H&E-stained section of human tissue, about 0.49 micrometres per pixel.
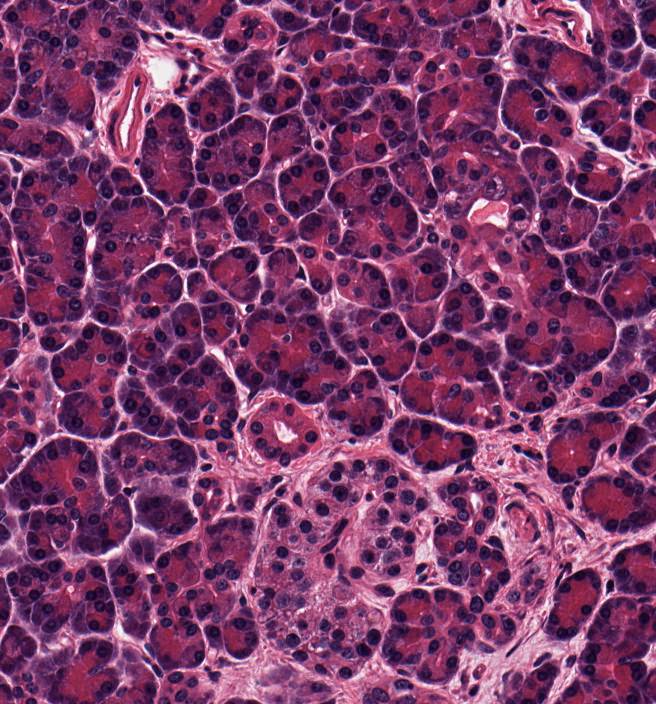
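Pancreas. First, closely packed small rounded acini fill nearly the whole field, separated only by thin strands of connective tissue. Second, the acinar cells have round, dark nuclei toward the base. Third, their cytoplasm is deep red toward the acinar centre and more purple toward the base. Last, no fat cells appear anywhere.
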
